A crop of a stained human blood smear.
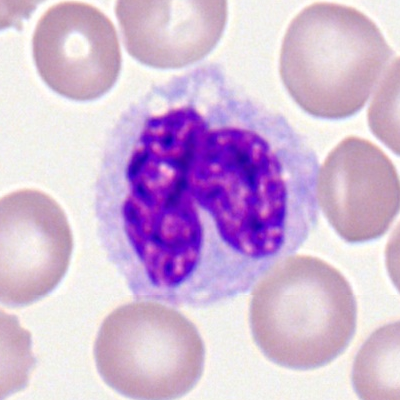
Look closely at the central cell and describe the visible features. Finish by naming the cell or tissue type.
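Two large lobes, lying side by side and joined, make up the nucleus. Chromatin is dark purple and coarsely clumped, with paler gaps between the clumps. Pale greyish lilac cytoplasm forms a rim around the nucleus on all sides. Name: monocyte.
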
